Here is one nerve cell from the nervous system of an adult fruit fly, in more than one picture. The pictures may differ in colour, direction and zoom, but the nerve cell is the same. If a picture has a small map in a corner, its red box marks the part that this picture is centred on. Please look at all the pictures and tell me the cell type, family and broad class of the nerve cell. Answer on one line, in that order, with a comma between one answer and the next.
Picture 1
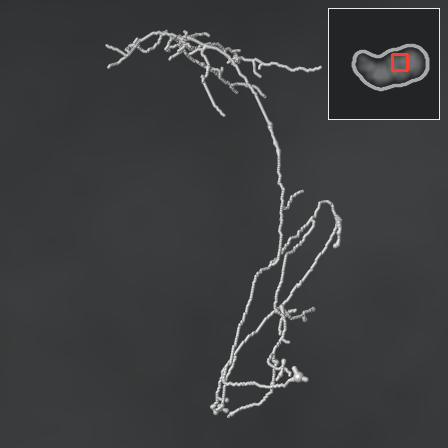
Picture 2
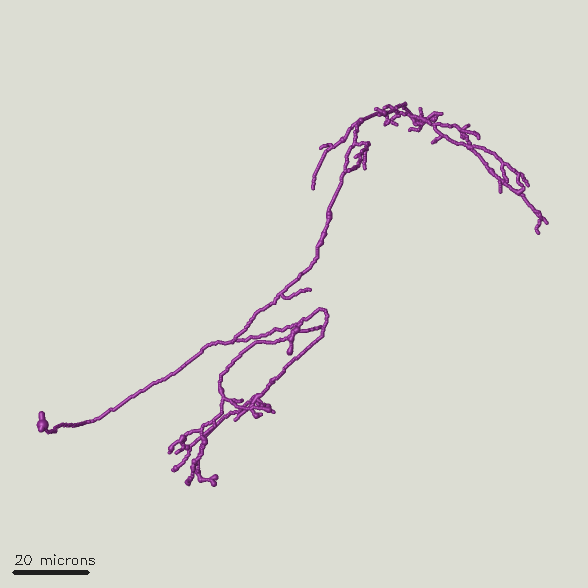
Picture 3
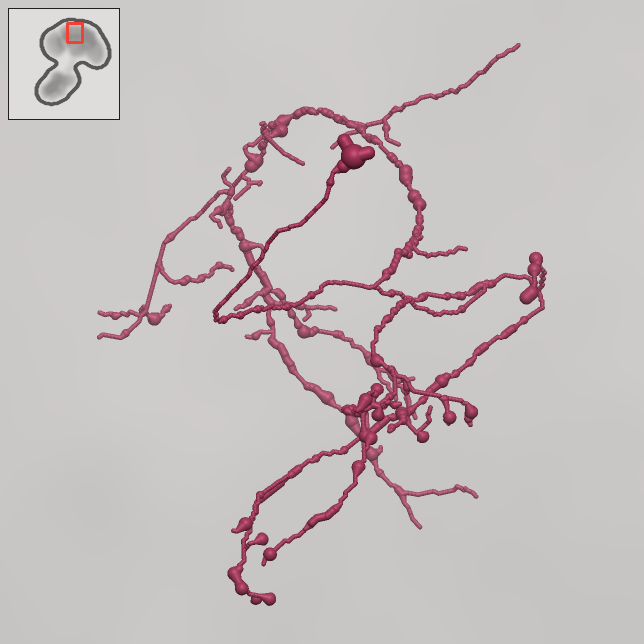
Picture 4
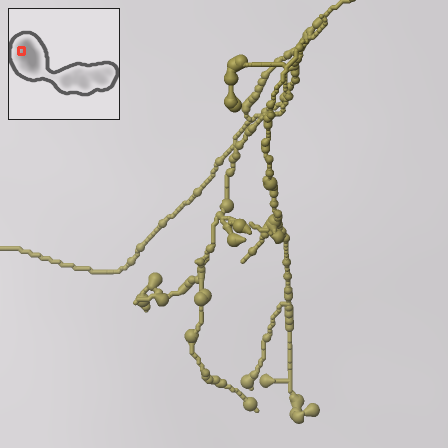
CB4155, hemilineage EBa1, central-brain intrinsic neuron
